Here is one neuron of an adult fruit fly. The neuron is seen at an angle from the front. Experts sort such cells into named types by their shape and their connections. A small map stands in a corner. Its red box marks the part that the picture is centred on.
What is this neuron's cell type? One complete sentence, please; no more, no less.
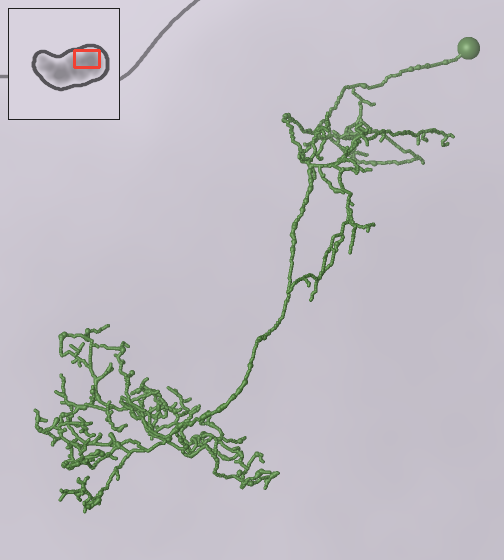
This neuron has been assigned cell type FB2F_a.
